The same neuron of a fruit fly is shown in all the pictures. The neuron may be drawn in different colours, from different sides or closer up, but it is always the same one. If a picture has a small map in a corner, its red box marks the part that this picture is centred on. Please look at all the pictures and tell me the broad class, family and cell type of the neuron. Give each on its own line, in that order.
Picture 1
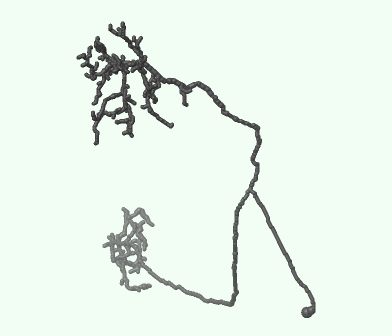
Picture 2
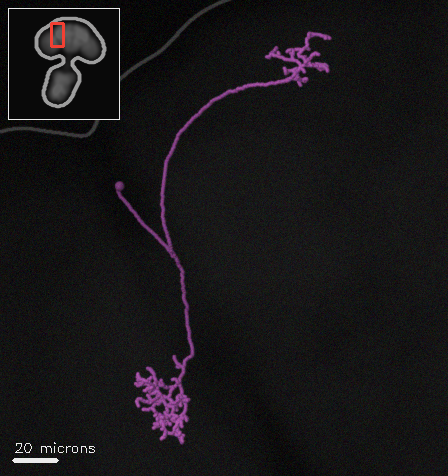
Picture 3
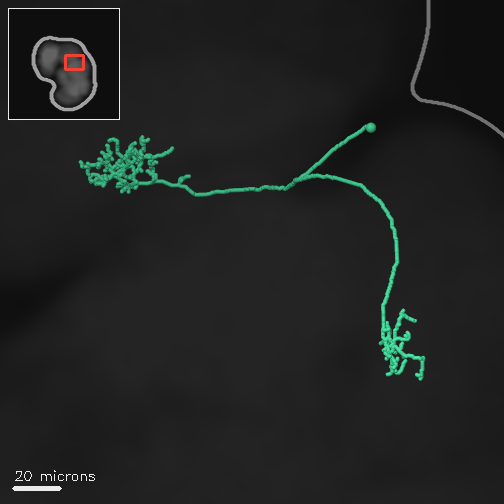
visual projection neuron
hemilineage VPNd2
LC10c-1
